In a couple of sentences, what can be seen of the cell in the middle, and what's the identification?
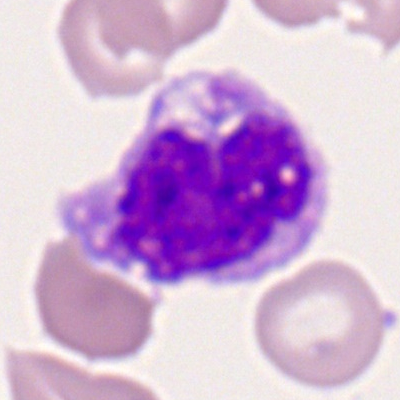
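Nucleus fills most of the cell; cleft runs into it from the top. Pale clear spaces in the cytoplasm above the nucleus. Small clear dots over the right part of the nucleus. Monocyte.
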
